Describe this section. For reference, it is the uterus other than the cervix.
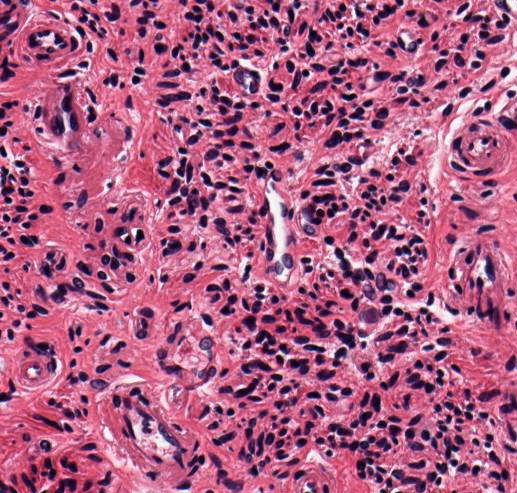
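Most of the nuclei stain darkly and are oval to elongated in shape. Cytoplasm is scant, pink and poorly defined. Pink fibres and the cells among them follow swirling, varied directions rather than forming parallel bundles. Near the centre, a narrow, empty, slit-like vessel lumen runs vertically.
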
